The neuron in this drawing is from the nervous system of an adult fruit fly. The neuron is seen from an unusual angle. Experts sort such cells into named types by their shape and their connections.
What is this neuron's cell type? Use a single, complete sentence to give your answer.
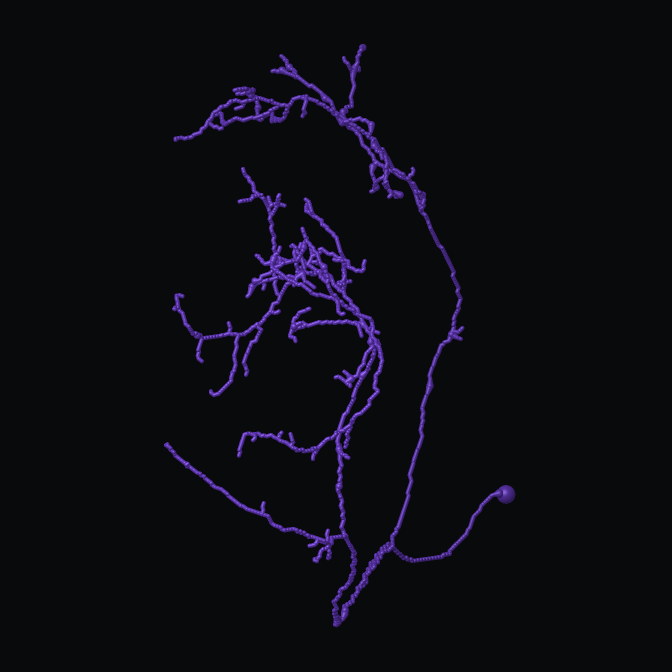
This neuron is recognized as the cell type AVLP485.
